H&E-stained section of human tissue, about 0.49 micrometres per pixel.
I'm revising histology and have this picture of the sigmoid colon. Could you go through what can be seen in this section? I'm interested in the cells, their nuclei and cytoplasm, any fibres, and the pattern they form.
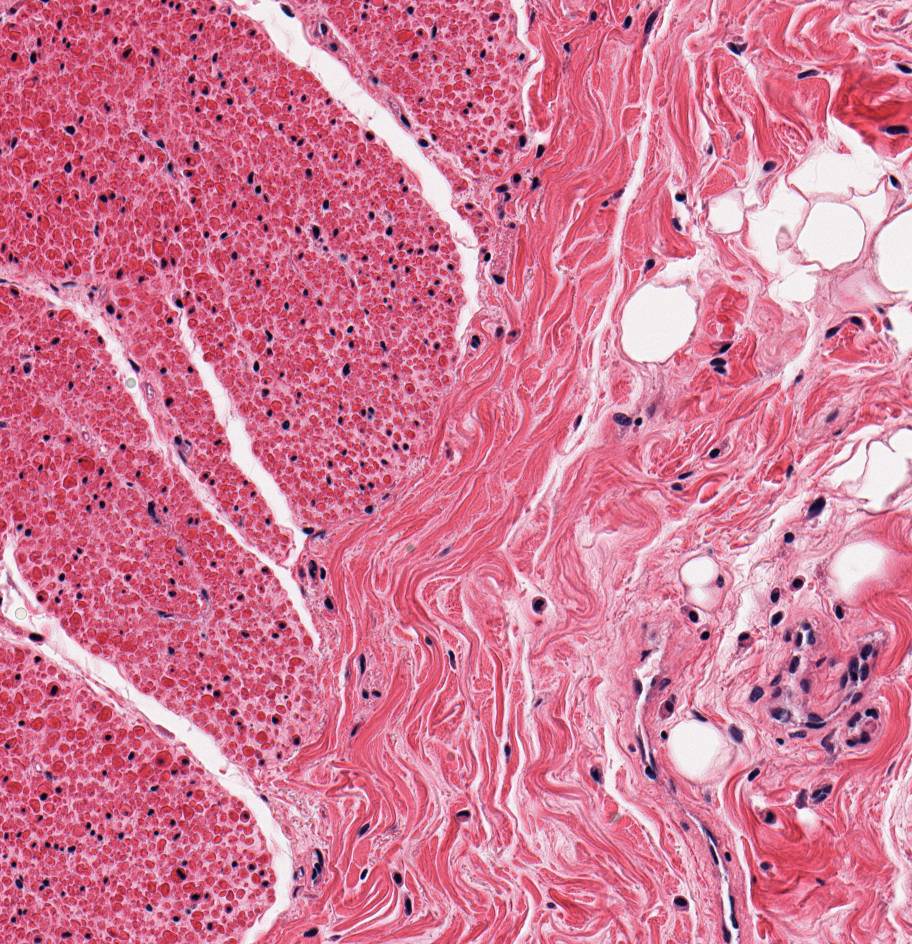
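Left half: large bundles of tightly packed small round eosinophilic profiles cut in cross section. Right half: looser fibrous connective tissue, its nuclei sparse and mostly elongated. Centre: wavy eosinophilic collagen bundles running roughly top to bottom. Lower right: a small cluster of crowded dark nuclei.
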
